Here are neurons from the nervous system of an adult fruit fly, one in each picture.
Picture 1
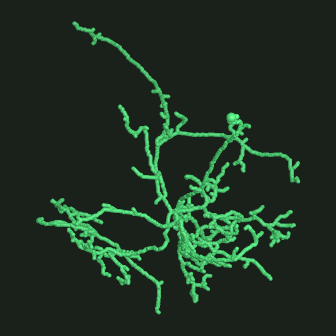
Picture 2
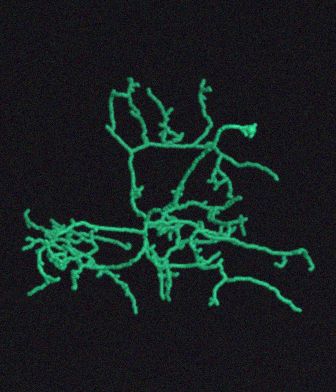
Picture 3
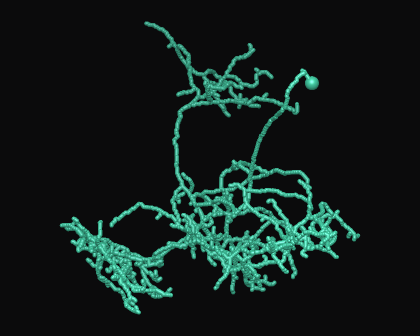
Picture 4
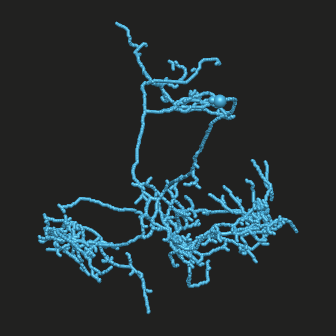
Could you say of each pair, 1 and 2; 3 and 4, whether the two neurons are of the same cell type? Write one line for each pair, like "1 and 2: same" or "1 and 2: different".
1 and 2: same
3 and 4: same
